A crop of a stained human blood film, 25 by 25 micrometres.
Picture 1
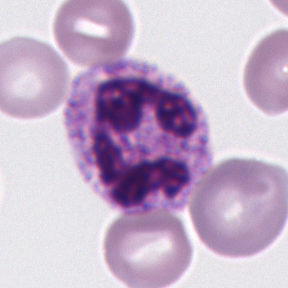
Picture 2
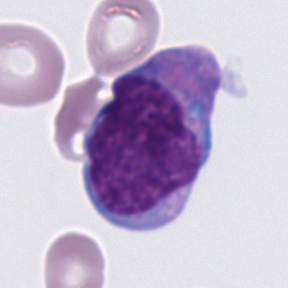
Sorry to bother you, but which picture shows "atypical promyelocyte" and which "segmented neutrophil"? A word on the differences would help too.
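Of the two, picture 1 is the segmented neutrophil and picture 2 the atypical promyelocyte. In picture 1 the outline is roughly oval and smooth, with no surface projections. The chromatin is dark purple and coarsely clumped, and no nucleoli are visible. Ample pale pink cytoplasm surrounds the nuclear lobes and lies between them, with fine purple granules scattered throughout and no vacuoles.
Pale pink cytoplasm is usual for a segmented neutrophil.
In picture 2 no distinct nucleolus stands out either, but the cytoplasm differs in colour, being a deeper blue along the cell margin than near the nucleus. No clear vacuoles are seen in it. Unlike the smooth outline in picture 1, its edge has a small pale fragment projecting at the upper right. Red cells press against its left side.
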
